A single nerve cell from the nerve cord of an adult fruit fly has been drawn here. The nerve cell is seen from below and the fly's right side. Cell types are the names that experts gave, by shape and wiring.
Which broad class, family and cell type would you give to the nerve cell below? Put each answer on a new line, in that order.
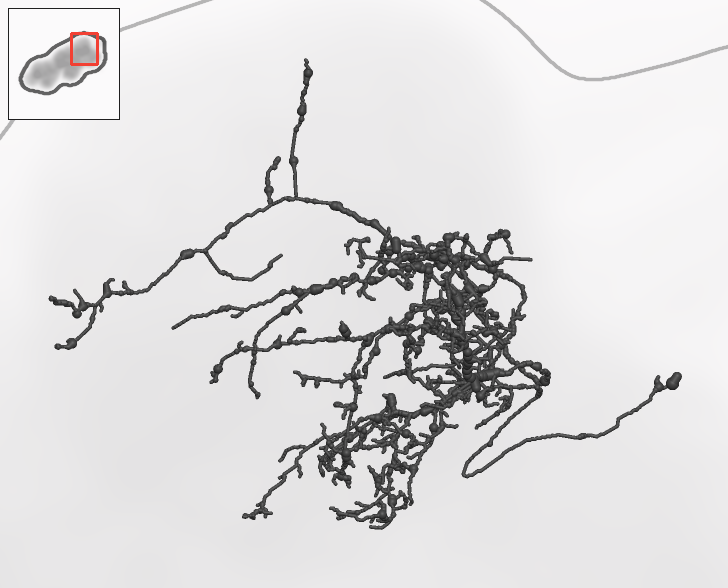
nerve-cord intrinsic neuron
hemilineage 09B
IN09B038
